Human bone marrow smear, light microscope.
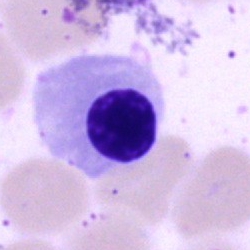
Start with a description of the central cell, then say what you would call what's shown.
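The cell outline is irregular and somewhat angular rather than round. Chromatin is dark purple and densely clumped. Pale blue cytoplasm forms a broad rim, widest on the left side, and shows no granules. It is an erythroblast.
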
